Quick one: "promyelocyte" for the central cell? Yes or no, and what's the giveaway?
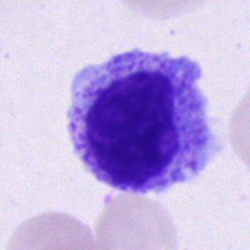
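Seen: outline roughly round, bumpy and irregular rather than smooth. Chromatin dark purple and dense, little internal detail. Cytoplasm a pale bluish-lavender rim all around the nucleus, purple granules scattered through it.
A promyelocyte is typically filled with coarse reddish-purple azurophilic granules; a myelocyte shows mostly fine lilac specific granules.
Here granules are scattered, not filling the cell: against promyelocyte.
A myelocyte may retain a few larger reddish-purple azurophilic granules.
Purple granule colour alone therefore fits either name.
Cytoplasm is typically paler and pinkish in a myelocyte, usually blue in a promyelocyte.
The pale bluish-lavender rim sits between: its paleness speaks for myelocyte, its bluish tinge alone would allow promyelocyte. Verdict: not promyelocyte; the cell is a myelocyte.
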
